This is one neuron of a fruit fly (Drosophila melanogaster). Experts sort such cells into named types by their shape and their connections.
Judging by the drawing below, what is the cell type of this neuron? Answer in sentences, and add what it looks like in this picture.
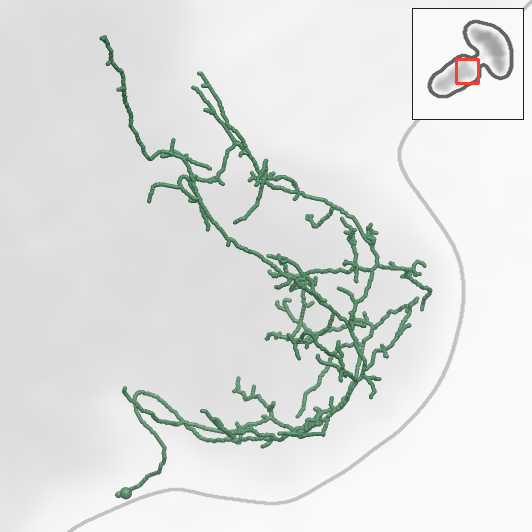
The cell type is IN03A051. It is a nerve-cord intrinsic neuron. It lies in the nerve cord. The cell body can be seen at the lower left of the picture. The picture shows dozens of branch ends.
